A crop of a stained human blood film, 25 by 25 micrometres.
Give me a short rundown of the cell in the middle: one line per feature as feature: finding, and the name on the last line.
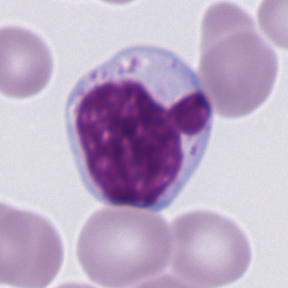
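Size: about 14 micrometres across.
Nucleus: about 12 by 11 micrometres, filling about 60% of the cell's area.
Chromatin: dark purple, coarsely clumped.
Cytoplasm: pale blue, in its widest band above the nucleus.
Granules: a few small purple ones, scattered mostly in the upper cytoplasm.
Name: large granular lymphocyte.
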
